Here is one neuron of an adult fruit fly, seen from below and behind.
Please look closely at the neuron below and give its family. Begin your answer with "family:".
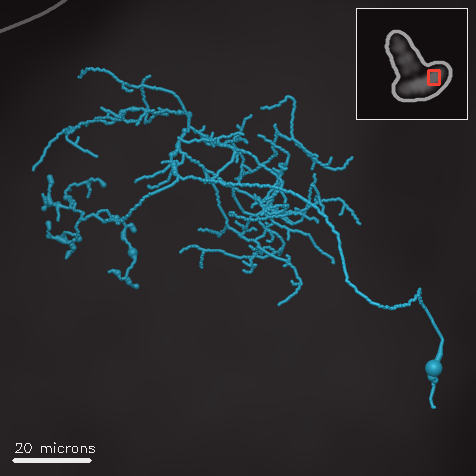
family: hemilineage SLPal3_and_SLPal4_dorsal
